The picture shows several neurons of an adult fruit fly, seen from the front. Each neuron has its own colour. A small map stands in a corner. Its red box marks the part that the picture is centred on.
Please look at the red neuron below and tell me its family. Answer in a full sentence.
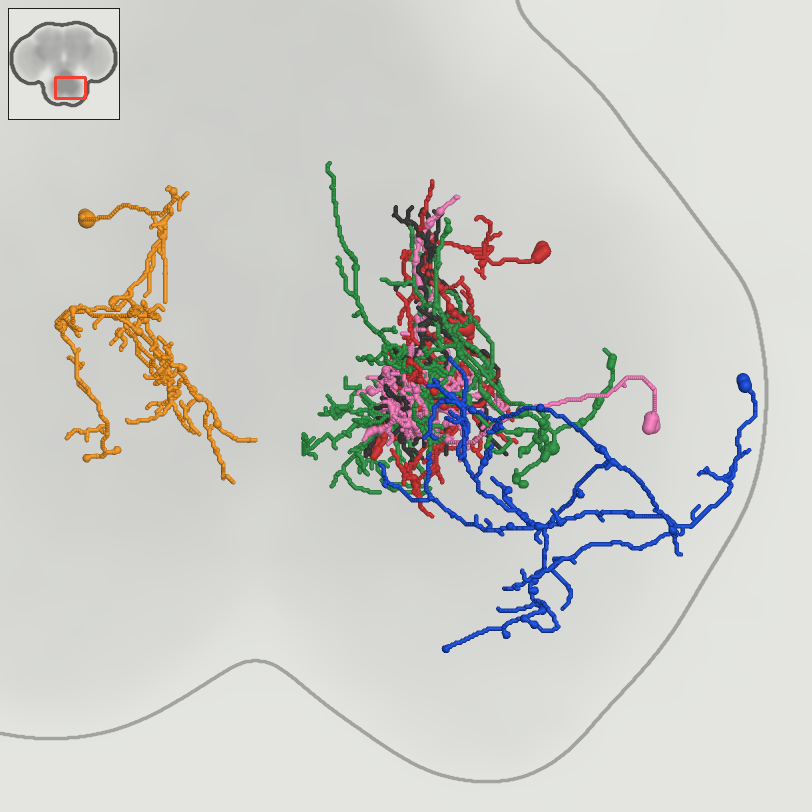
The family is hemilineage 20A.22A.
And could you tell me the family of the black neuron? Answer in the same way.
The family is hemilineage 20A.22A.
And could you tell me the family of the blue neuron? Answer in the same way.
The family is hemilineage 20A.22A.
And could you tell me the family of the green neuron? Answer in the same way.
The family is hemilineage 20A.22A.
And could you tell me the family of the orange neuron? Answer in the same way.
The family is hemilineage 20A.22A.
